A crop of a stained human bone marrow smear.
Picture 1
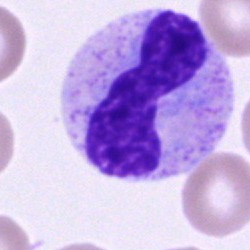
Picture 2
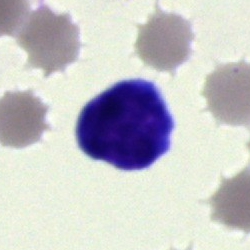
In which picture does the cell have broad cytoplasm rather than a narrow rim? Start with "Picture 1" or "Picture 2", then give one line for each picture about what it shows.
Picture 1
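Picture 1: The cytoplasm is abundant and pale.
Picture 2: No distinct rim of cytoplasm can be seen around the nucleus.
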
